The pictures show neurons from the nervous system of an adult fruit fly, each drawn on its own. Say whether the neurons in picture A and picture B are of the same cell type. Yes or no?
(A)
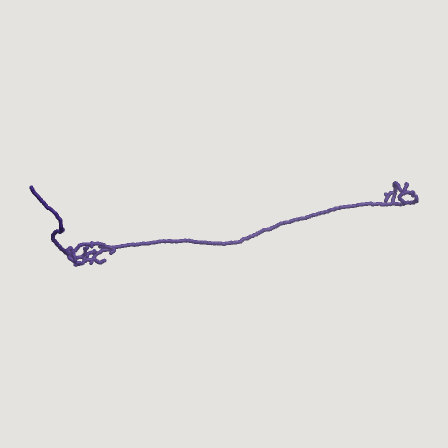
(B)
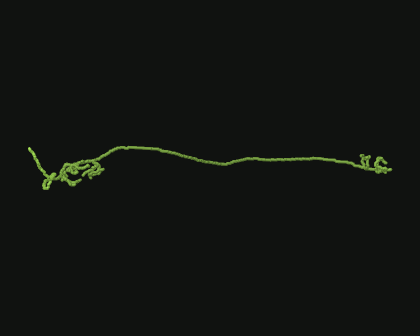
yes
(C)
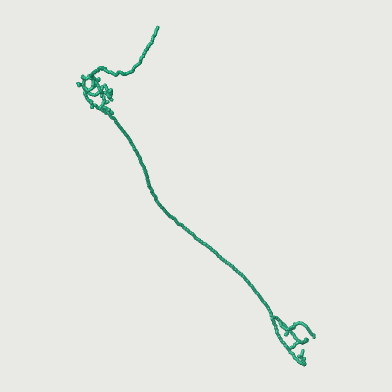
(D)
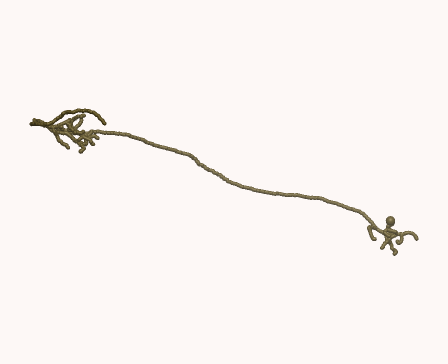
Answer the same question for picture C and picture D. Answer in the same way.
no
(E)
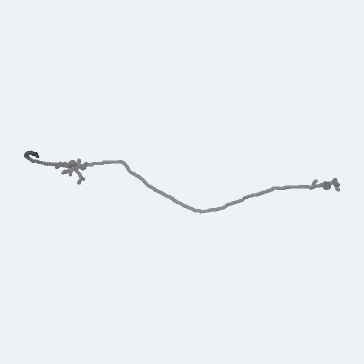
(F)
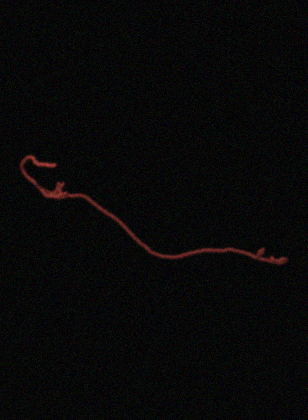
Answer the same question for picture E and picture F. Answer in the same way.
yes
